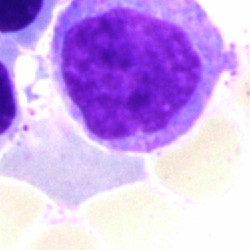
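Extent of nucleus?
Fills most of the cell, leaving a narrow rim of cytoplasm.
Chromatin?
Finely textured purple, only a few slightly darker patches.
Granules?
A few fine pinkish ones, mostly near the right edge.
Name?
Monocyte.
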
